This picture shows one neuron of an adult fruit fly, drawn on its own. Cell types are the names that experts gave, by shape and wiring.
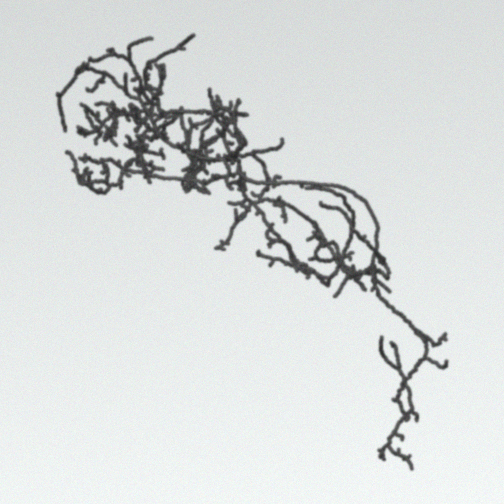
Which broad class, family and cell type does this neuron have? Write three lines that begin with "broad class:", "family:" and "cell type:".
broad class: central-brain intrinsic neuron
family: hemilineage VLPd1
cell type: AVLP039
